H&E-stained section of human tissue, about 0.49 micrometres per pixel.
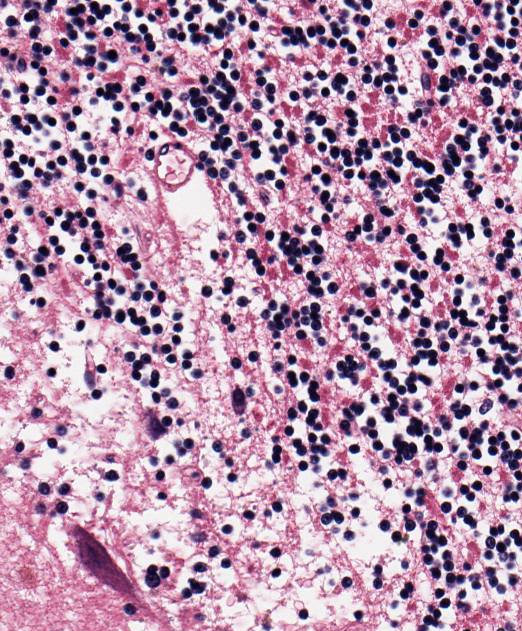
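Cerebellum, H&E. Most of the field, I'd say, is densely packed with small round nuclei, darkly stained, with very little cytoplasm showing. The lower left corner looks different: a pale pink, finely fibrillary zone with few nuclei. And there, upper centre, a small thin-walled vessel sits in a clear space.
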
